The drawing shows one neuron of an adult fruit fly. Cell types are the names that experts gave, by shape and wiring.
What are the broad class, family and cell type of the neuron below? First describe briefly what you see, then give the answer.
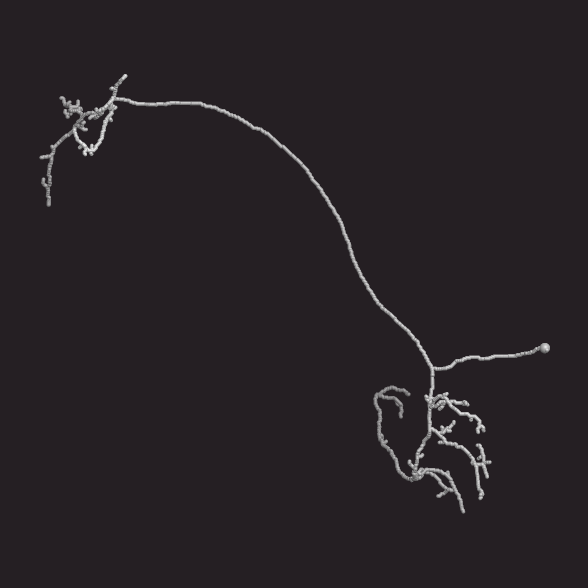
The cell body can be seen on the right of the picture. In this view it is about as wide as it is tall. This is a central-brain intrinsic neuron. The family is hemilineage FLAa2. Its cell type is SMP739.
